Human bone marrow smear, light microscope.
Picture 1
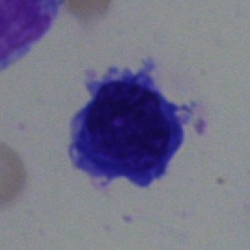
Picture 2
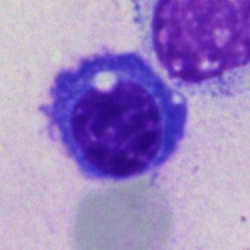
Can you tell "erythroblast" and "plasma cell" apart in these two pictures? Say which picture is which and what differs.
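An erythroblast appears in picture 1, a plasma cell in picture 2. In picture 2 the nucleus sits off-centre, toward the lower right of the cell.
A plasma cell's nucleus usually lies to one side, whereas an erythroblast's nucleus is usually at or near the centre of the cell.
Picture 1 has only scant cytoplasm, a thin deep-blue rim around a nucleus that stains very dark purple throughout. The cytoplasm in picture 2 is deep blue as well, and neither cell shows visible granules.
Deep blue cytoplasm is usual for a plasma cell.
In picture 2 the chromatin is dense and dark purple, and a clear round vacuole sits at the upper edge of the nucleus. Both outlines are irregular, but in different ways: picture 1 is bumpy, with small pale bud-like blebs projecting from its upper margin, while picture 2 has small ragged projections along its left and upper border. Small pale lilac fragments lie free just to the right of the cell in picture 1.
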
